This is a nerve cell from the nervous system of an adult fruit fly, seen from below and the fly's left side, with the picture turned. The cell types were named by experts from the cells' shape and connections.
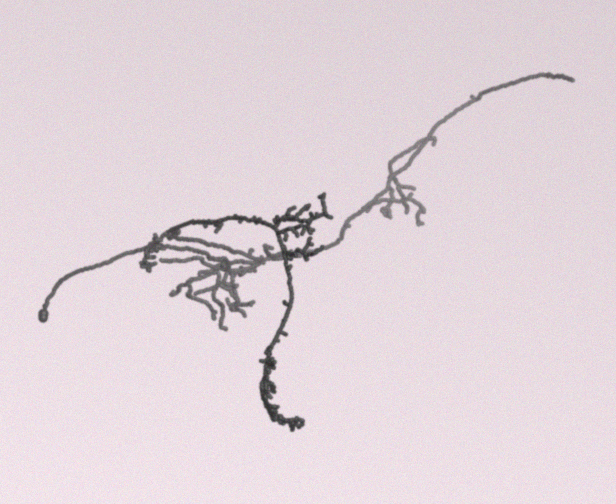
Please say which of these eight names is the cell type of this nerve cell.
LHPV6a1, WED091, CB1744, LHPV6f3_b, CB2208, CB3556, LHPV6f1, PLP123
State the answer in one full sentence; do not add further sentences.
The single nerve cell here is of type CB1744.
